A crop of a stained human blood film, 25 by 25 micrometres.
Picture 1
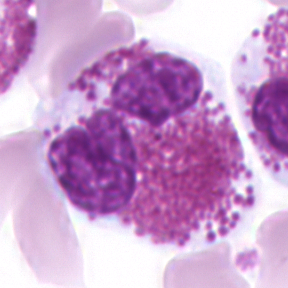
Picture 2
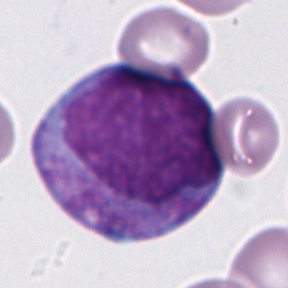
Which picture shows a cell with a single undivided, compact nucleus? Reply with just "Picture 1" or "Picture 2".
Picture 2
